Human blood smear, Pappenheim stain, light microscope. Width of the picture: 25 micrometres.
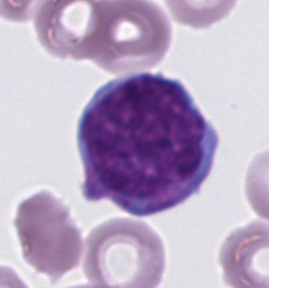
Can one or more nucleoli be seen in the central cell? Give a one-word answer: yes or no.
No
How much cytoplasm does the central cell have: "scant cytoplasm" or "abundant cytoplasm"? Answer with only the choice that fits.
Scant cytoplasm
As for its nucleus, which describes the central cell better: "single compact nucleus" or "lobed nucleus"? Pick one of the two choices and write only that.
Single compact nucleus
